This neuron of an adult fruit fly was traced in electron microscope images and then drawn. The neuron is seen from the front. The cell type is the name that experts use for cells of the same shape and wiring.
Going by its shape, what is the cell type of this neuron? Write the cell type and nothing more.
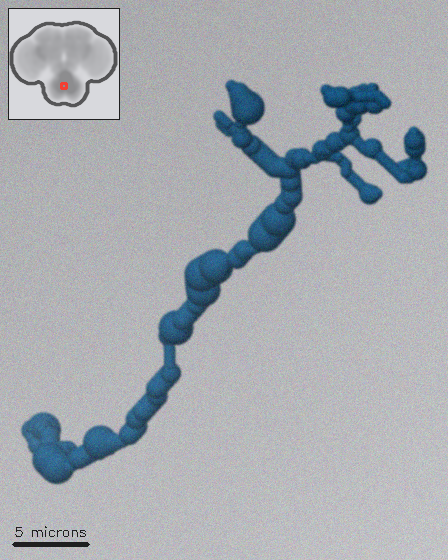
SNta27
